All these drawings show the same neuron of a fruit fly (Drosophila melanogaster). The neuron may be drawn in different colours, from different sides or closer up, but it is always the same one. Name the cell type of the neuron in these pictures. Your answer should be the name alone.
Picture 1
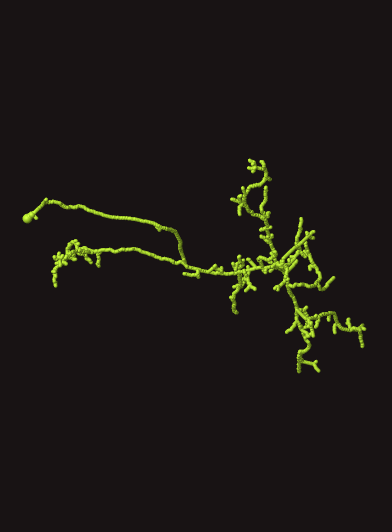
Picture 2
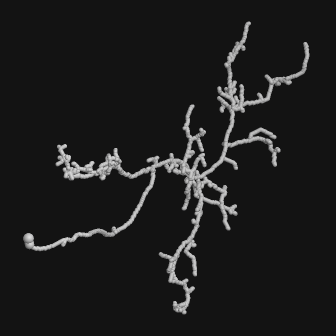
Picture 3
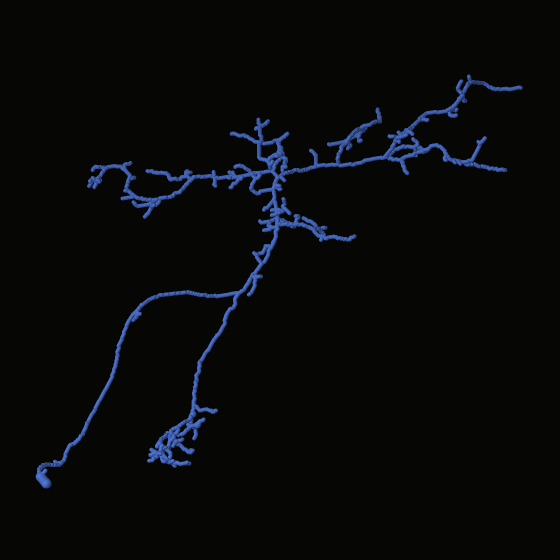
IN21A063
